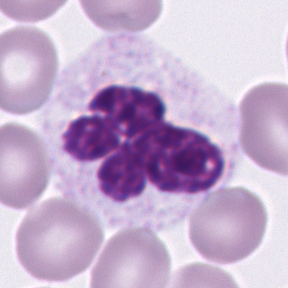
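Segmented neutrophil, with a roughly round, smooth outline. Its nucleus is divided into more than two lobes, which lie crowded together in the middle of the cell. The chromatin is dark purple and coarsely clumped.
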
